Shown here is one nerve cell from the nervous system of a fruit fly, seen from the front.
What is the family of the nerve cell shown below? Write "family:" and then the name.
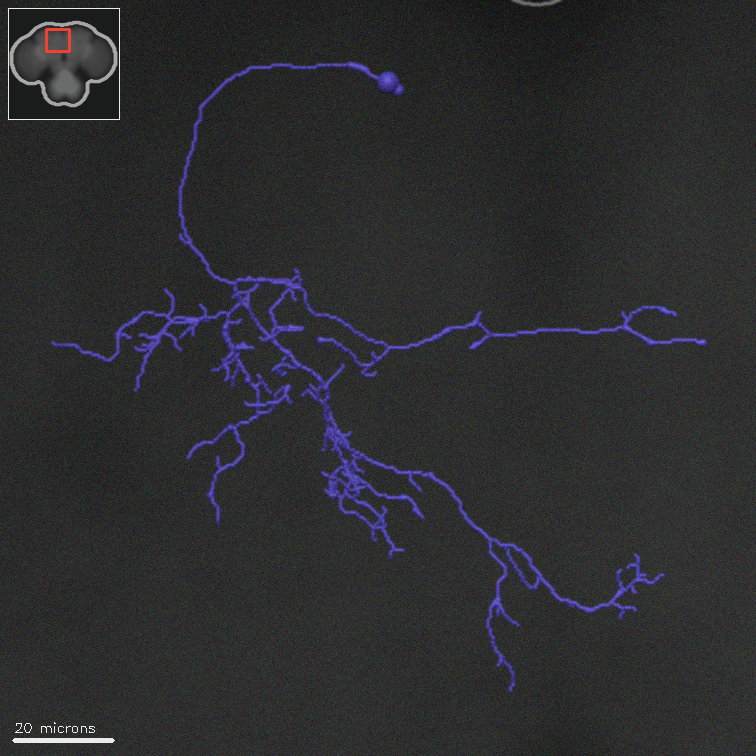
family: hemilineage SMPp&v1_posterior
